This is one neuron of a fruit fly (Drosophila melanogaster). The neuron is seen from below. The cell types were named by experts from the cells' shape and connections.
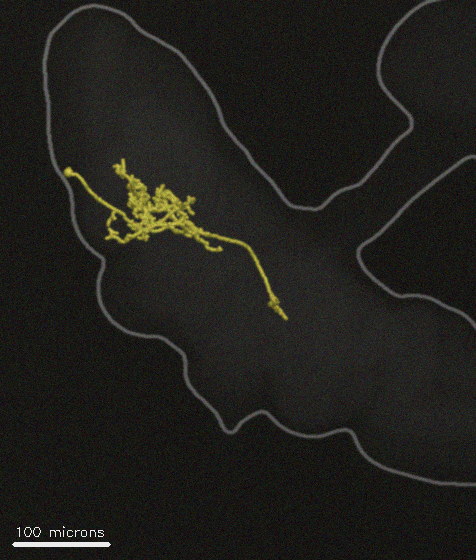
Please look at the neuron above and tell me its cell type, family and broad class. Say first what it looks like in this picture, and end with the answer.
By the scale bar it is about 250 microns wide in this view. In this view it is wider than it is tall. Its cell type is CL062_b1. Its family is hemilineage VLPl2_medial. This is a central-brain intrinsic neuron.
